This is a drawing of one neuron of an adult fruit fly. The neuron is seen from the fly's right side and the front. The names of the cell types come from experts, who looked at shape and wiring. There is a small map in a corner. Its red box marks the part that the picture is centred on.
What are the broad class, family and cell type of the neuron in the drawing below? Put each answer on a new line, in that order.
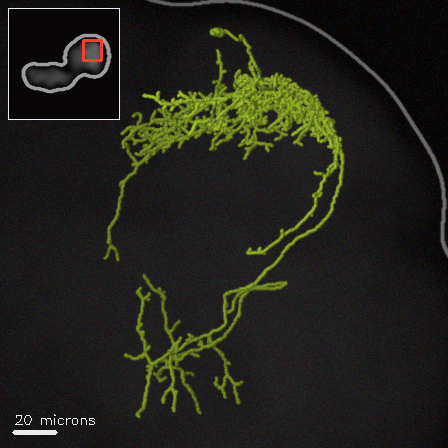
central-brain intrinsic neuron
hemilineage SMPad2
SMP051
